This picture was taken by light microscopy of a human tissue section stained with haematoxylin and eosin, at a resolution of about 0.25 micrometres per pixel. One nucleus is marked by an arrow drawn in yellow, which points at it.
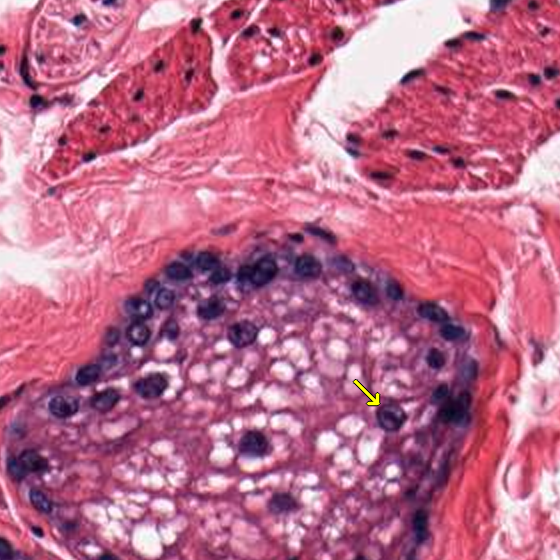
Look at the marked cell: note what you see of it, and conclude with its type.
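The nucleus is round and deeply stained, about the same size as the dark nuclei in the row along the edge of the lobule. The nucleus is surrounded by pale pink cytoplasm broken up by small clear bubbles, like the cells further inside the lobule. The cell lies a short way inward from the darker, closely packed cells at the lobule's outer edge, where they meet the paler, bubbly cells of the interior. The marked cell is a sebaceous gland cell.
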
